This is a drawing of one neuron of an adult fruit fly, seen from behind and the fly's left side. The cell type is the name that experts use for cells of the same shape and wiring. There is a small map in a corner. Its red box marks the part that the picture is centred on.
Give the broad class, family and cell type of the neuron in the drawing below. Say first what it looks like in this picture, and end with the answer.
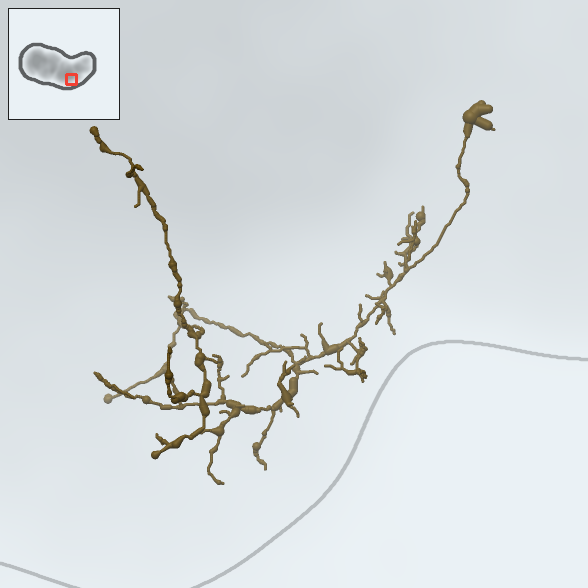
Its cell body lies at the upper right of the picture. Dozens of branch ends can be seen. This is a nerve-cord intrinsic neuron. Its family is hemilineage 20A.22A. The cell type is IN20A.22A082.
